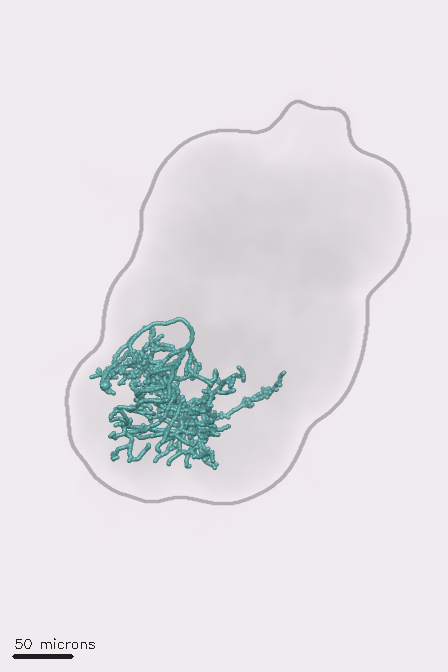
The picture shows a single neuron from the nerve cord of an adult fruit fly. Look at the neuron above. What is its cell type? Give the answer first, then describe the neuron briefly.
The cell type is IN19A028. This is a nerve-cord intrinsic neuron. By the scale bar it is about 170 microns wide in this view. As drawn here it is wider than it is tall.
